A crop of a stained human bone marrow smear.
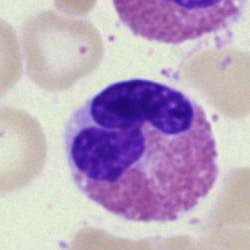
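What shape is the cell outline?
Round and smooth.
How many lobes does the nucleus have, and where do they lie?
Two, placed in the upper and left parts of the cell.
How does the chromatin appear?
Dense, staining dark purple.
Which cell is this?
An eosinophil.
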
